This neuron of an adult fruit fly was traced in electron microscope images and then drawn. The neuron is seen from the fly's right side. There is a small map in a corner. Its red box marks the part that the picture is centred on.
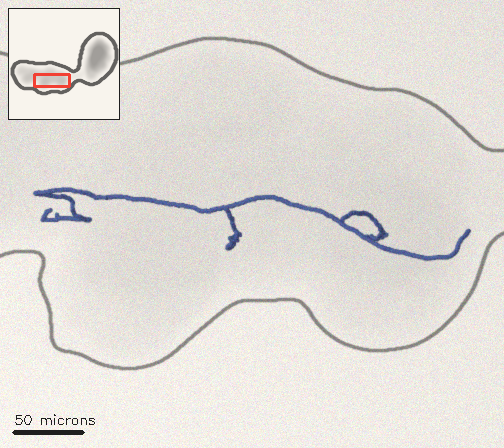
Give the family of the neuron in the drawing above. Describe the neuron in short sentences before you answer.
The drawing shows no cell body. By the scale bar it is about 300 microns wide in this view. It has a dozen or fewer branch ends. This is a sensory neuron entering the nerve cord. The name of its family is class mechanosensory proprioceptive.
